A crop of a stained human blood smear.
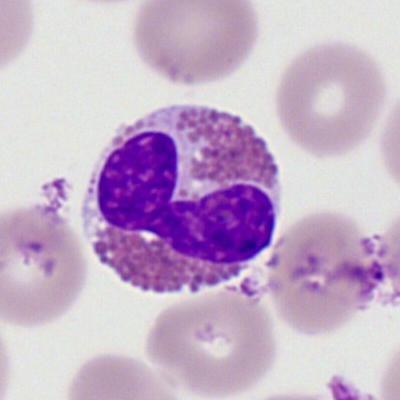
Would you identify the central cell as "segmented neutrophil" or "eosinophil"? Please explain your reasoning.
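This is an eosinophil. What decides it is the nucleus, which has two lobes.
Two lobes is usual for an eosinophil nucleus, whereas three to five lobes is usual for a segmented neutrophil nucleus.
Beyond that, you can see coarsely clumped chromatin and cytoplasm densely packed with round granules of even size.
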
